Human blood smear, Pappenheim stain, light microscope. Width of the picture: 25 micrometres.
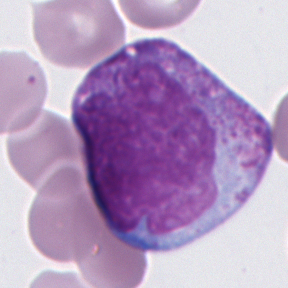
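Atypical promyelocyte. Nucleus fills most of the cell, set toward the left. Chromatin finely granular, no dense dark clumps. Pale blue cytoplasm widest on the right and below. Fine reddish-purple granules scattered through it, mostly upper right.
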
